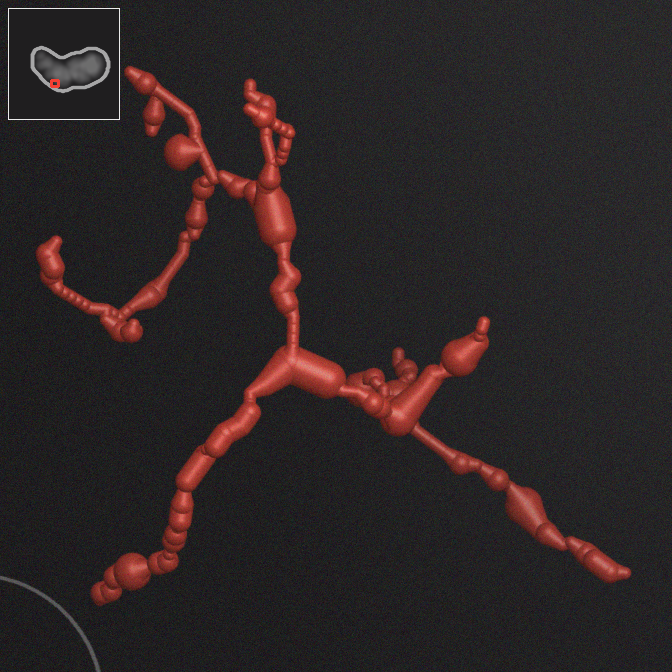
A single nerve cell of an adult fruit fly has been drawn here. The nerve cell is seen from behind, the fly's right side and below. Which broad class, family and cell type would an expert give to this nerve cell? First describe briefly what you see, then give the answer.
The drawing shows no cell body. There are a dozen or fewer branch ends. It is a sensory neuron entering the nerve cord. Its family is called class mechanosensory tactile. The cell type is SNta21.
